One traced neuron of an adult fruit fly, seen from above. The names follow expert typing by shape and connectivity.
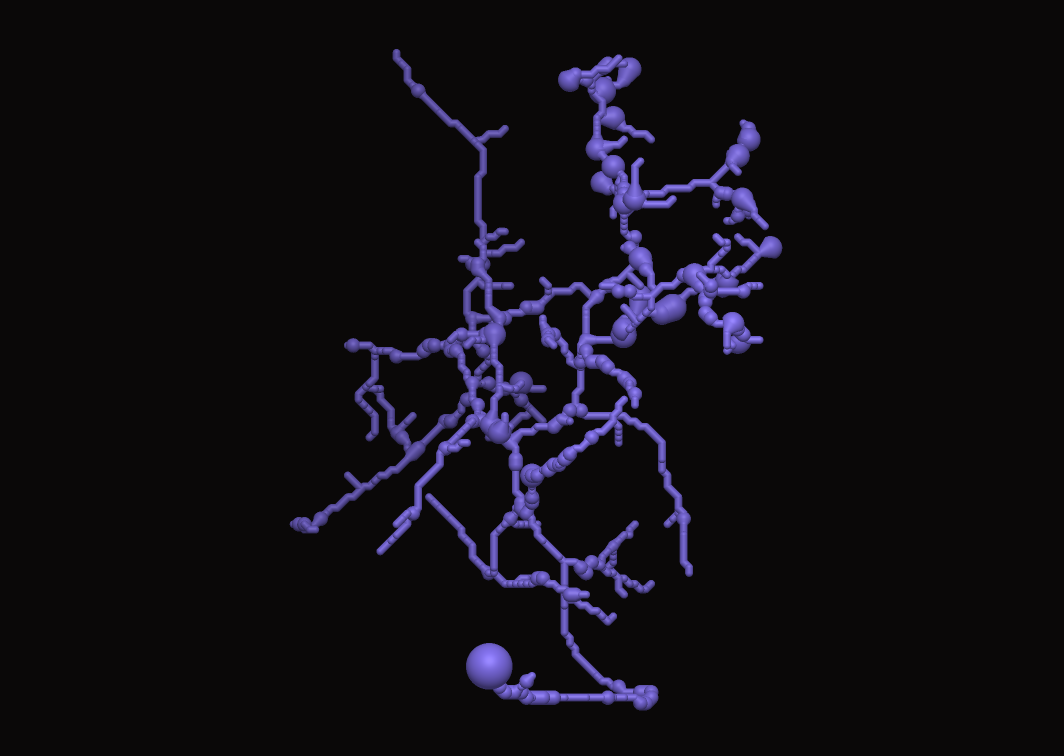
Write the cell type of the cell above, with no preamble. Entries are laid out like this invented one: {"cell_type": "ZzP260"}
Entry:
{"cell_type": "CB1035"}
